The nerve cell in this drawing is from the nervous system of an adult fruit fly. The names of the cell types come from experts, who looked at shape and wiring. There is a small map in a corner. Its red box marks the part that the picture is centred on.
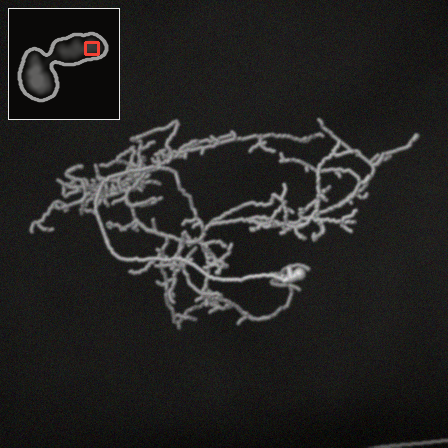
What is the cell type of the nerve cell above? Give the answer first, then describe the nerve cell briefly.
The cell type is IN09A047. This is a nerve-cord intrinsic neuron. Dozens of branch ends can be seen. As drawn here it is wider than it is tall.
